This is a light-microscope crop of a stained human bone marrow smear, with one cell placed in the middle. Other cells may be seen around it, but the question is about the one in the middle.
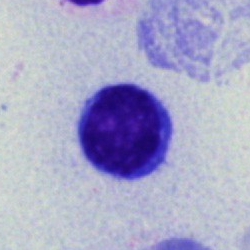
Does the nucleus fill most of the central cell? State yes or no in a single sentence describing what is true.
Yes, the cytoplasm forms only a narrow rim around its nucleus.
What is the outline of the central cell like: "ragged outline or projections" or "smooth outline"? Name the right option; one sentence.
The outline of the cell is smooth, not rough.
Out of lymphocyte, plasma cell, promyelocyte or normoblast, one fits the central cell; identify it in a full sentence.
Looking at the middle of the crop, the cell there is a lymphocyte.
